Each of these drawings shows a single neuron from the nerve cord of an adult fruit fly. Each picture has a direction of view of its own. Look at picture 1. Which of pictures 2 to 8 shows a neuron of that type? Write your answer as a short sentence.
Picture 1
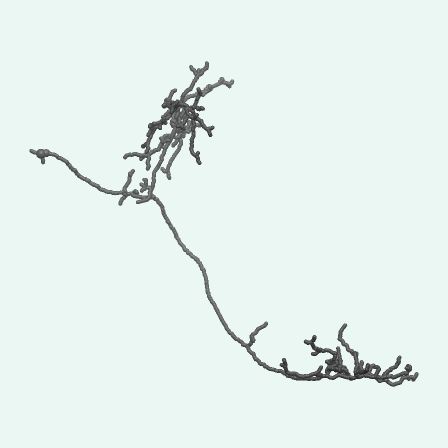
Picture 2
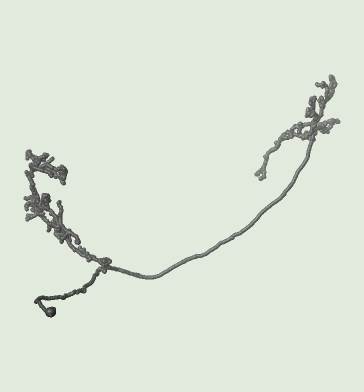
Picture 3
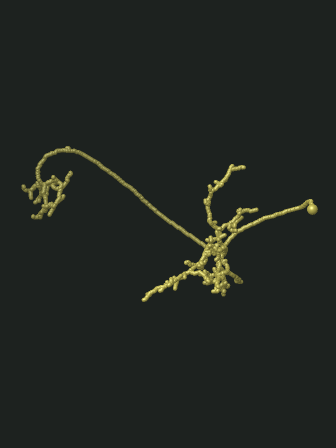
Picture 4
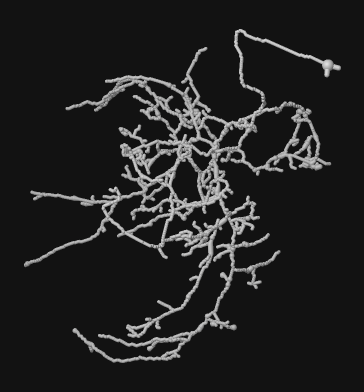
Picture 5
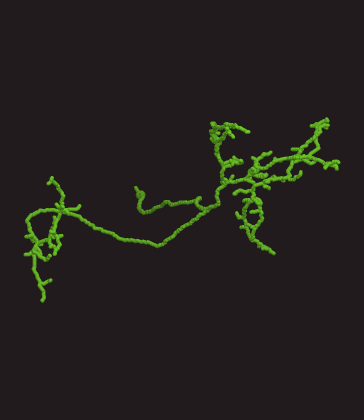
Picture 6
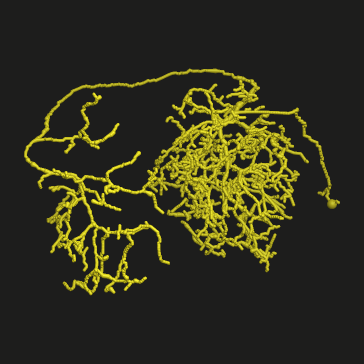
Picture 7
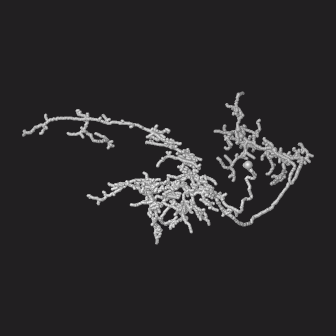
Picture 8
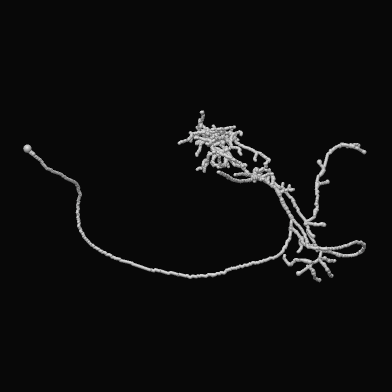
The neuron in picture 2 is of the same cell type.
